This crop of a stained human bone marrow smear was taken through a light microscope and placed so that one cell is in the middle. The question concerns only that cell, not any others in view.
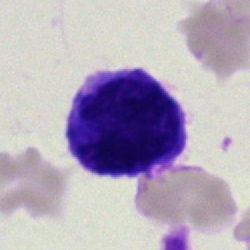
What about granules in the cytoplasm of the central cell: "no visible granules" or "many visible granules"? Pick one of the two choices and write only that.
No visible granules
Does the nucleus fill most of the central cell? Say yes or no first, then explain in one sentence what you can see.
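Yes. The nucleus fills almost the whole cell.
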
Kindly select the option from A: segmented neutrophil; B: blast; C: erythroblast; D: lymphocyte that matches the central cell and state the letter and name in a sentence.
The central cell in this crop is a blast, corresponding to option B, the correct option.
